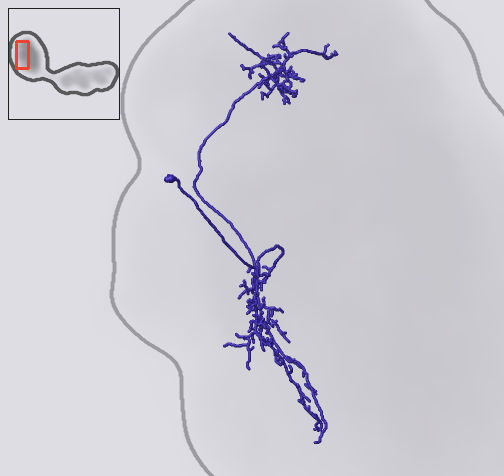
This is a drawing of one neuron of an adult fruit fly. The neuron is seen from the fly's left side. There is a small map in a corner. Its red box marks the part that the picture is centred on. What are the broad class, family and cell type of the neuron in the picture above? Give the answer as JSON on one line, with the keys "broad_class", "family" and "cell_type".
{"broad_class": "central-brain intrinsic neuron", "family": "hemilineage CREa1_ventral", "cell_type": "mAL_m3a"}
